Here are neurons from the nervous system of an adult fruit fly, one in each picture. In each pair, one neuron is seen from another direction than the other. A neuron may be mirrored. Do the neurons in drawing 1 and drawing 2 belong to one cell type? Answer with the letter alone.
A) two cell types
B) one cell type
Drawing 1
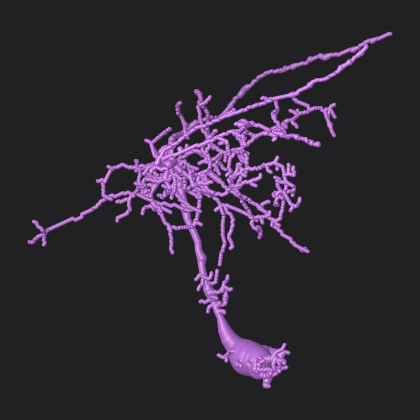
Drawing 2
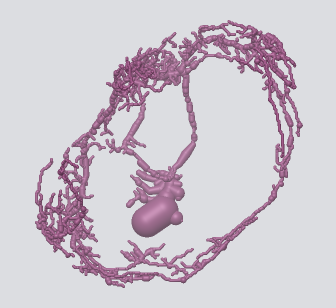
A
